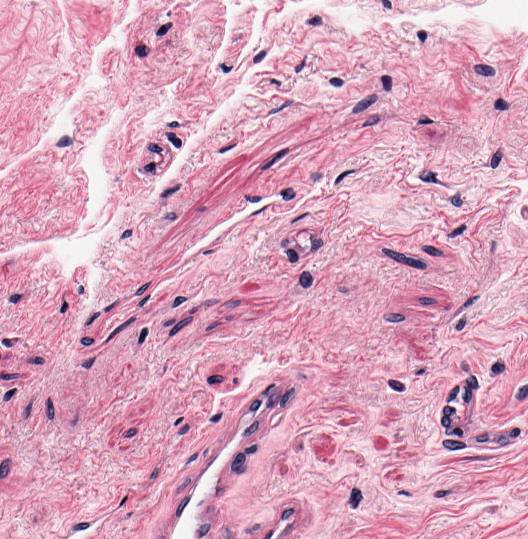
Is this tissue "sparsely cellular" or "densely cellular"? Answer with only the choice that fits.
Sparsely cellular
